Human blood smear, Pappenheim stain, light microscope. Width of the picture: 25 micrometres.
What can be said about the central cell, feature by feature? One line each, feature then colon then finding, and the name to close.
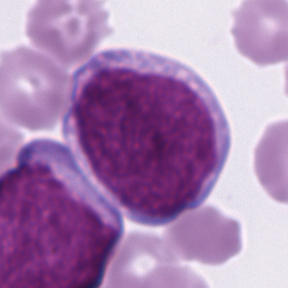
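Nucleus: oval, filling most of the cell.
Cytoplasm: thin pale blue rim.
Rim width: broadest along the top.
Chromatin: fine, evenly spread, no coarse clumps.
Name: myeloblast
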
